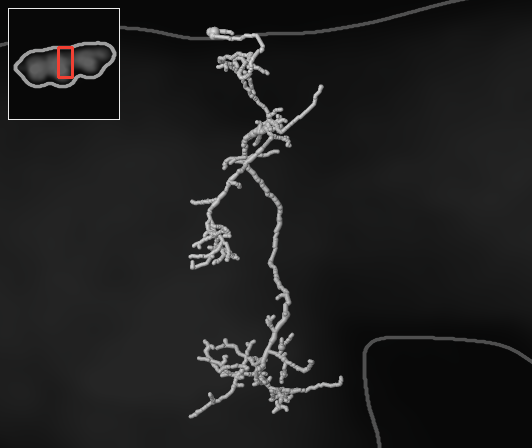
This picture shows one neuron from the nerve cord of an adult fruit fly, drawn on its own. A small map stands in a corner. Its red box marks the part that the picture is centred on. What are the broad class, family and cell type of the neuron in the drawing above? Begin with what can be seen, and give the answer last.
Dozens of branch ends can be seen. In this view it is more than twice as tall as it is wide. It is a nerve-cord intrinsic neuron. The family is hemilineage 19B. It is of cell type IN19B054.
